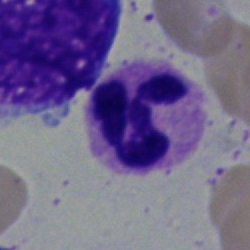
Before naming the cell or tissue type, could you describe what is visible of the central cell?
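On examination, the cell has a round, smooth outline. Its chromatin is dense, dark purple and clumped, and no nucleoli are visible in the nucleus. The cytoplasm contains no vacuoles. This is a segmented neutrophil.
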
